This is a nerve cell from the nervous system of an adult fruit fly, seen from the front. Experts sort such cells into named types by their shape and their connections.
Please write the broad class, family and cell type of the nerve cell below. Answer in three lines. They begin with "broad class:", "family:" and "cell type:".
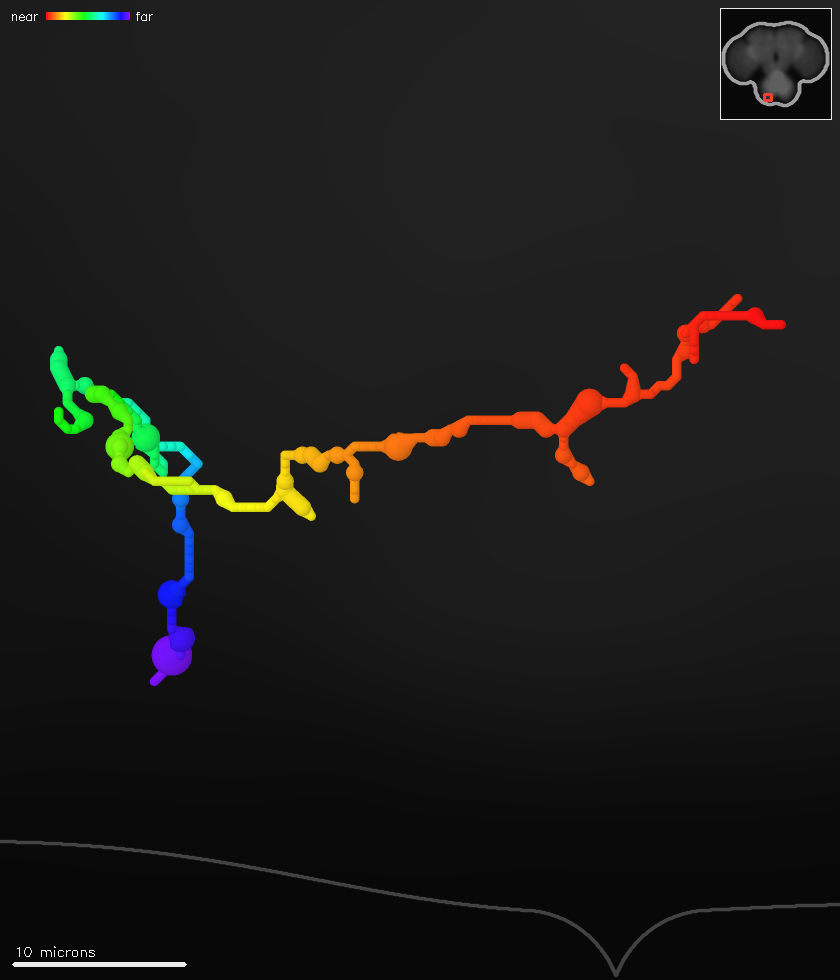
broad class: sensory neuron entering the nerve cord
family: class mechanosensory tactile
cell type: SNta31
